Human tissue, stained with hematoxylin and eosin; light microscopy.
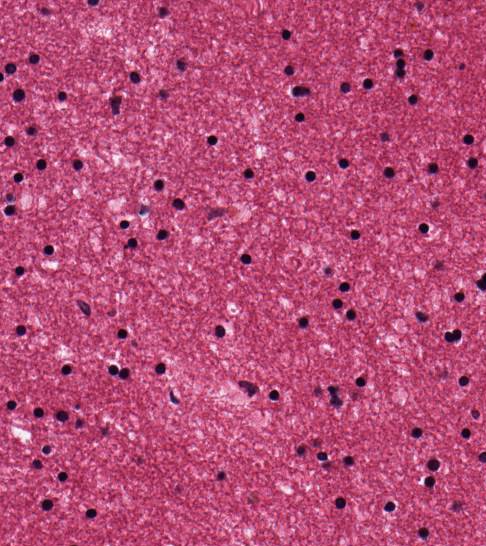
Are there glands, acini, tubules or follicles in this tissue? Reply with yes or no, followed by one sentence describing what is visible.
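No. No epithelium, glands or lumens are present anywhere in the field.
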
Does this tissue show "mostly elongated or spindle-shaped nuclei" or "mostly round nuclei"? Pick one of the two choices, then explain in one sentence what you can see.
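Mostly round nuclei. Most nuclei are small, round and evenly dark-staining.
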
